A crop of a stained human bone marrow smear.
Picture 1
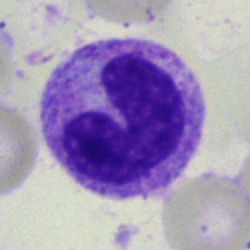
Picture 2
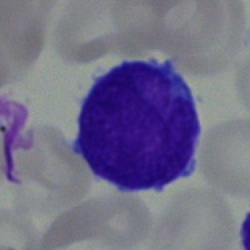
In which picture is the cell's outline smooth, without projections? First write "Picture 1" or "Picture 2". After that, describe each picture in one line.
Picture 1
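In picture 1: The cell outline is round and smooth.
In picture 2: Small irregular blebs project from the cell edge.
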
